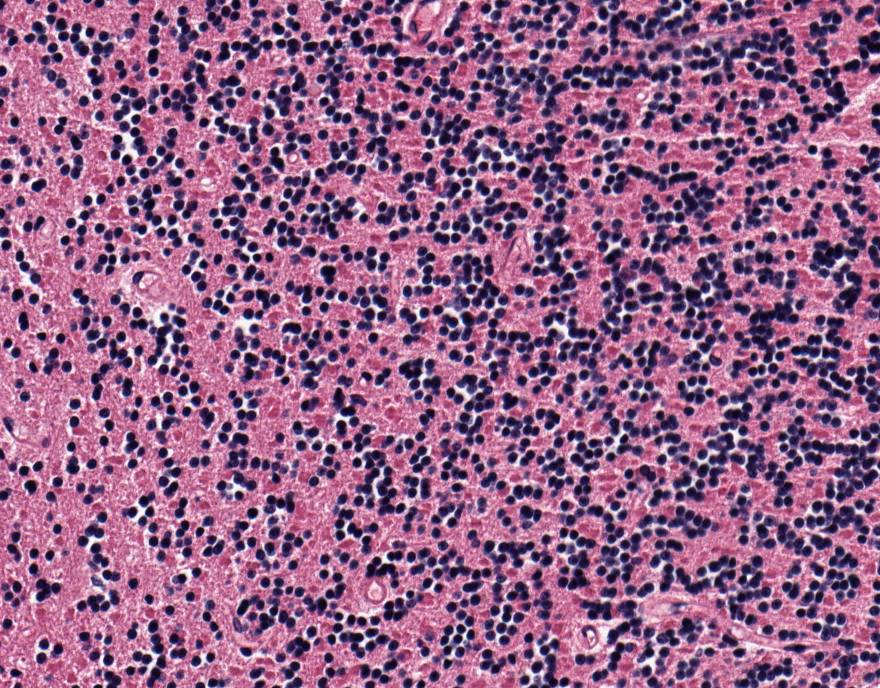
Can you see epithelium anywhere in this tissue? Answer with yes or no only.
No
